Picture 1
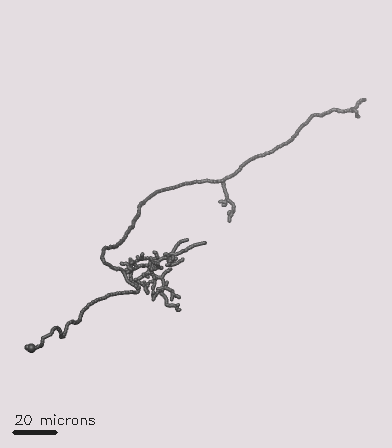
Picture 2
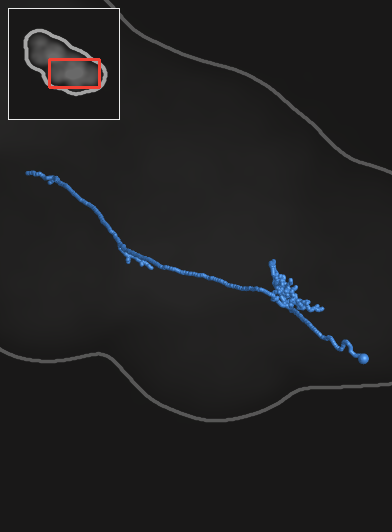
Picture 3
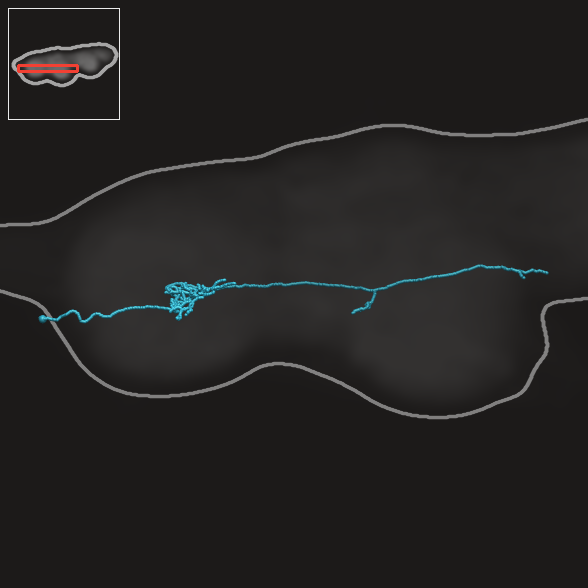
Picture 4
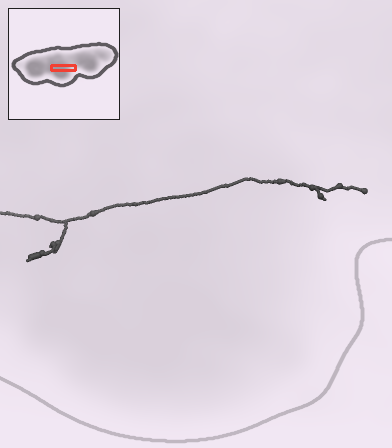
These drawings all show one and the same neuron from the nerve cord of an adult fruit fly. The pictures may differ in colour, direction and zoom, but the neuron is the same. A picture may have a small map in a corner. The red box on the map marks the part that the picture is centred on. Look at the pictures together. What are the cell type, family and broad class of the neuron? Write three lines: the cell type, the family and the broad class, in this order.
IN10B044
hemilineage 10B
nerve-cord intrinsic neuron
